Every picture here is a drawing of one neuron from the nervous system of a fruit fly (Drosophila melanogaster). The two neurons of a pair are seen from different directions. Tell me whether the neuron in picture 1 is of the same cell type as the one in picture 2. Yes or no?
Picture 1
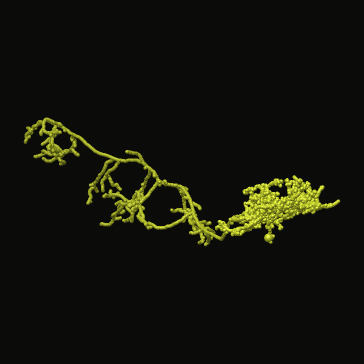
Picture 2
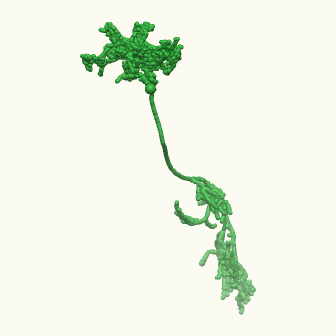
yes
